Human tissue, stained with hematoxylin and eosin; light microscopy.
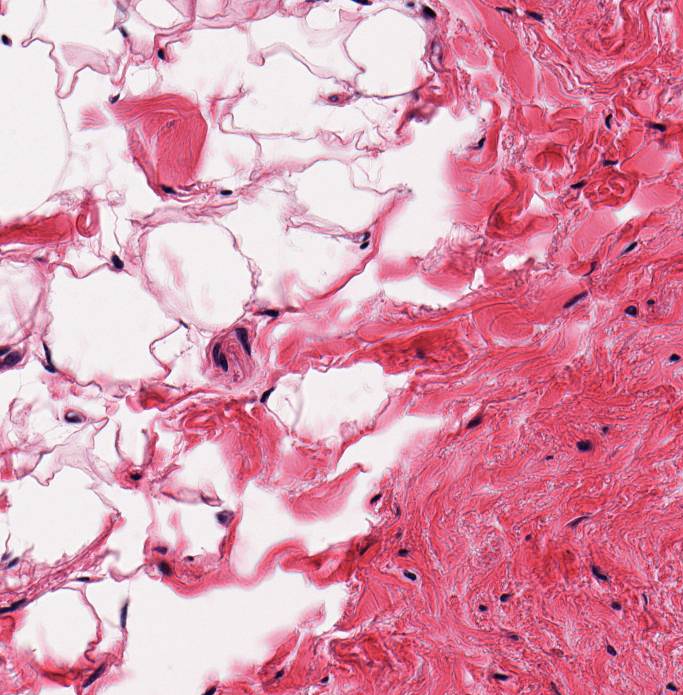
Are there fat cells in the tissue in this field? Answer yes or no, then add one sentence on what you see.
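Yes. The adipocytes appear as large, empty, clear spaces outlined by thin pink membranes.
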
